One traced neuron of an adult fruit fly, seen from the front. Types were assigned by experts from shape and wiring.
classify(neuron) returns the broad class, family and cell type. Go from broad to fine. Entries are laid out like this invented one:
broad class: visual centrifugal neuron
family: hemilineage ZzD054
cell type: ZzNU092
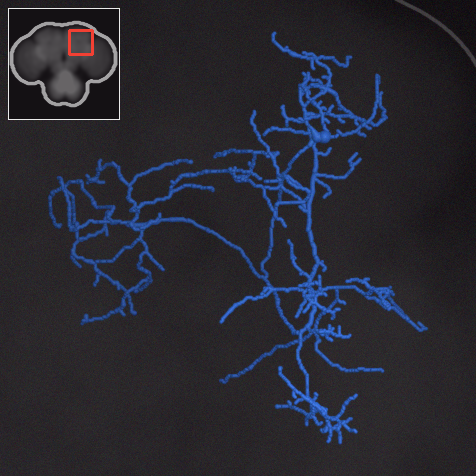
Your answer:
broad class: central-brain intrinsic neuron
family: hemilineage VLPd1
cell type: AVLP046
